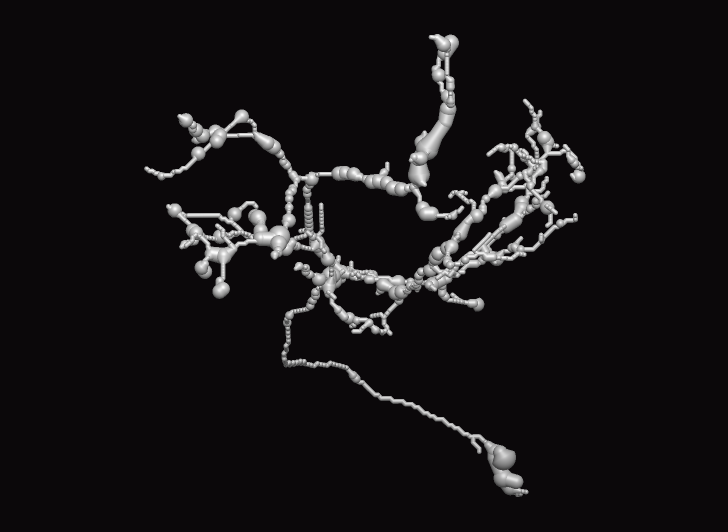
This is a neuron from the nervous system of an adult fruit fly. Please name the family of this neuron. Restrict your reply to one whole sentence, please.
The neuron takes hemilineage 13B as its family.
